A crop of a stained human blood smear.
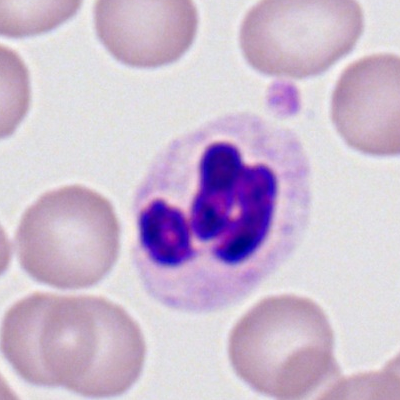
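Segmented neutrophil, the central cell in a stained human blood smear viewed by light microscopy. Its outline is smooth and roundish to slightly oval. The nucleus is divided into several separate lobes instead of forming one mass, and no nucleoli are visible within it. Fine, faint lilac granules lie scattered throughout the cytoplasm.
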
